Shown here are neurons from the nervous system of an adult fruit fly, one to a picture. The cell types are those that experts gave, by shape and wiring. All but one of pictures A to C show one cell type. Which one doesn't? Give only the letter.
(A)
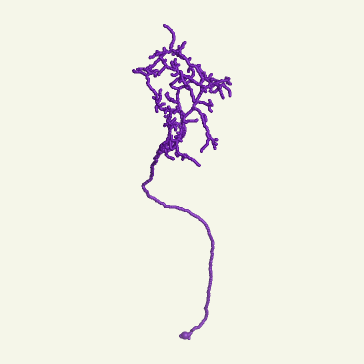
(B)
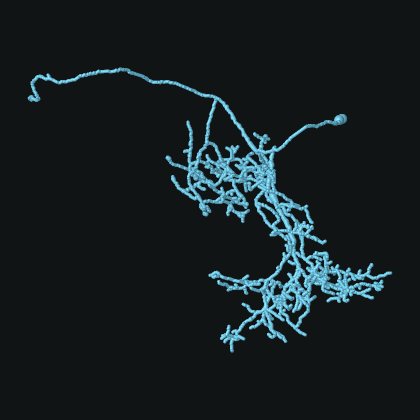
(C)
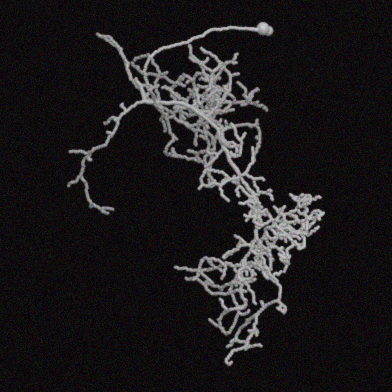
A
